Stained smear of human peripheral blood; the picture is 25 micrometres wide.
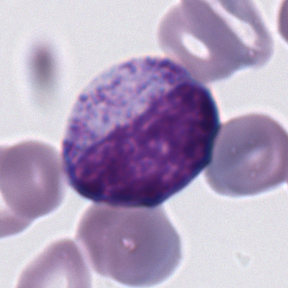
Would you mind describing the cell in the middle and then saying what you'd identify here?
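Dense nucleus fills lower-right half of cell. Nucleus meets paler region along a fairly straight diagonal border. Chromatin dark purple, mottled with small paler spots. Outline roughly round, a few edges slightly flattened. Myelocyte.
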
